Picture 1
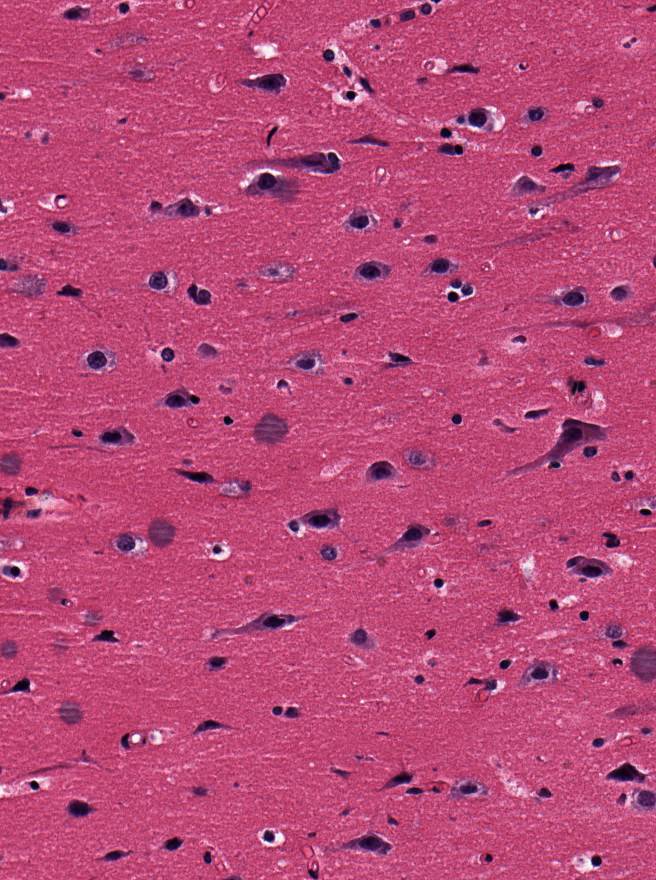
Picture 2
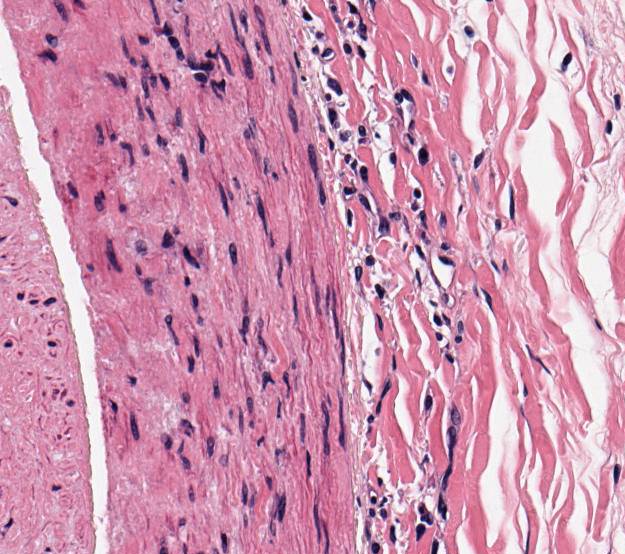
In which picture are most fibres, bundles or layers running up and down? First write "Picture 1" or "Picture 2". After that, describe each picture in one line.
Picture 2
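Picture 1: Faint fibre streaks in the background run mainly from left to right across the field.
Picture 2: In the central band, closely packed pink fibres run roughly vertically through the field.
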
